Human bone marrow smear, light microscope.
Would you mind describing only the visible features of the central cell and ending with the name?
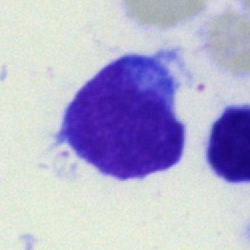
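Most of the cell stains deep blue-purple, with a paler, lighter-blue zone at the top. Chromatin dense, fairly evenly stained, no coarse clumps. Faint wispy bluish fragments trail from the lower left edge. Cell is a blast.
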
